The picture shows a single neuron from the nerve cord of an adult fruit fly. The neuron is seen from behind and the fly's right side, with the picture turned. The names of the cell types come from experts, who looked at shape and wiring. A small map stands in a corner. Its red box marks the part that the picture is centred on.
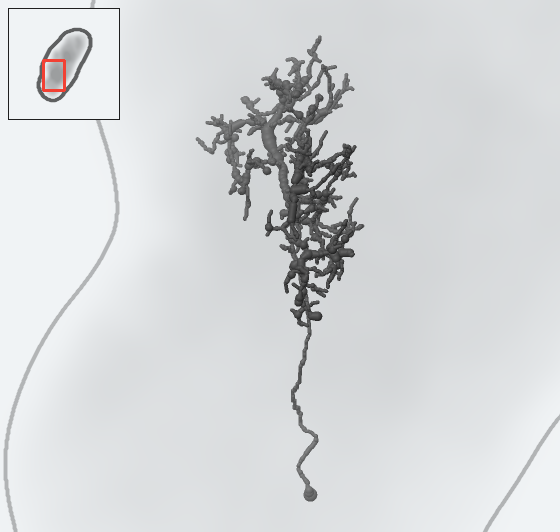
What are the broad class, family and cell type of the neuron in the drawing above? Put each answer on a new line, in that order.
nerve-cord intrinsic neuron
hemilineage 09A
IN09A024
